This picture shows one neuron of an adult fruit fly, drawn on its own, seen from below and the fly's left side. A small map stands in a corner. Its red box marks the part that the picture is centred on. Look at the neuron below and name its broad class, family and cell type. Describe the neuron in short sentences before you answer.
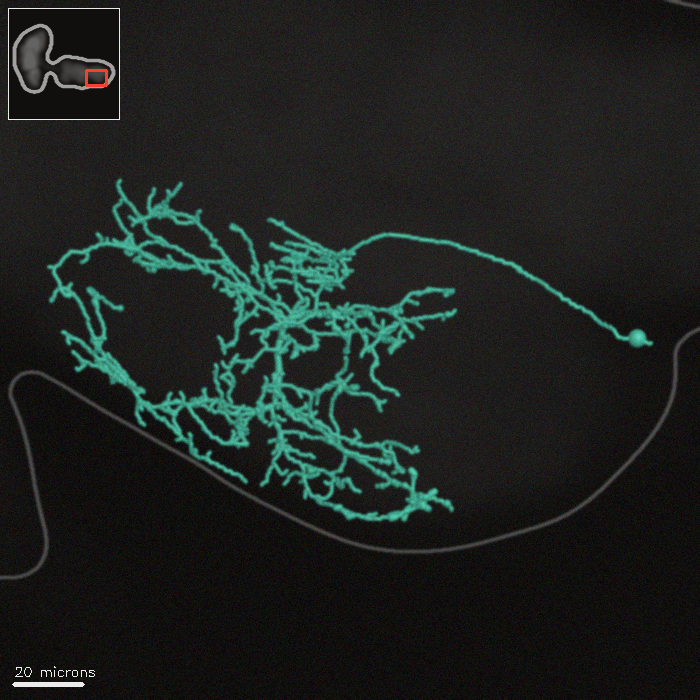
It is in the nerve cord and does not reach the brain. From left to right in the picture it spans about 180 microns. More than a hundred branch ends can be seen. It is a nerve-cord intrinsic neuron. The family is hemilineage 03A. The cell type is IN03A037.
